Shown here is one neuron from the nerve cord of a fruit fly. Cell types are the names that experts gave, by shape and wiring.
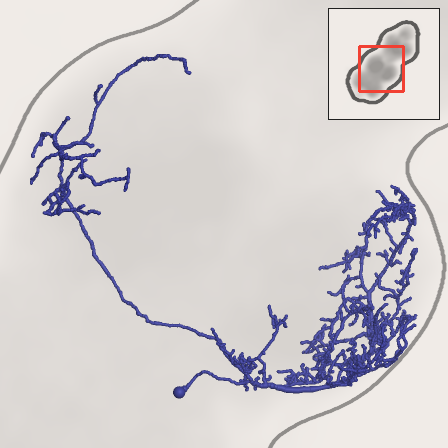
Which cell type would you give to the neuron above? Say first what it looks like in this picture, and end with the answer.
Dozens of branch ends can be seen. As drawn here it is about as wide as it is tall. Its broad class is nerve-cord intrinsic neuron. It is of cell type INXXX083.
